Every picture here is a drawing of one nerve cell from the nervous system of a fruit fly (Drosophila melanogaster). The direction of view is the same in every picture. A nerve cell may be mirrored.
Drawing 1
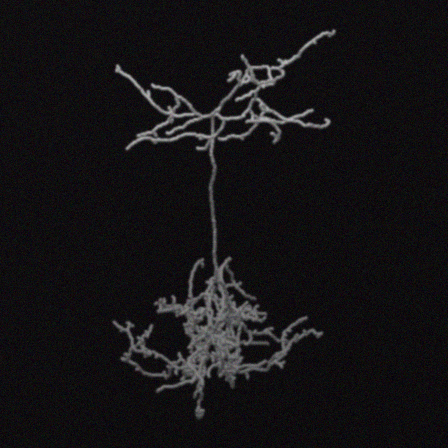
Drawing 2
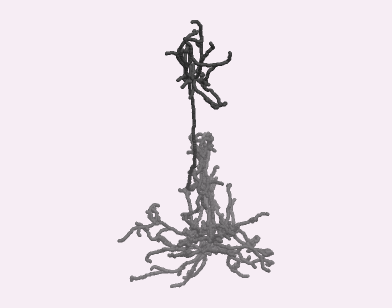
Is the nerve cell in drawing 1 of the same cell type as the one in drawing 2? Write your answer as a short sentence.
They are of the same cell type.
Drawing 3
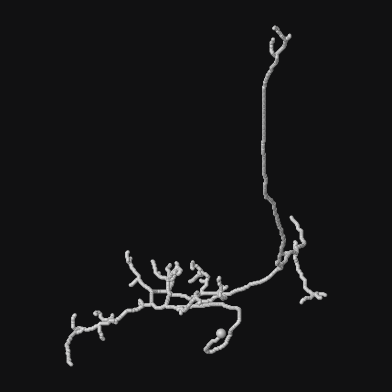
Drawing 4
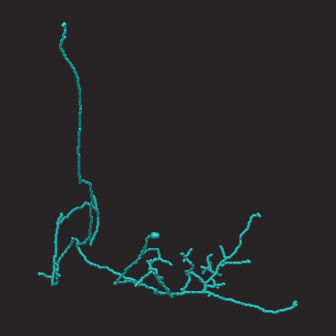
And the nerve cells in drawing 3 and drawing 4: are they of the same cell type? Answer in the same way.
They are of the same cell type.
